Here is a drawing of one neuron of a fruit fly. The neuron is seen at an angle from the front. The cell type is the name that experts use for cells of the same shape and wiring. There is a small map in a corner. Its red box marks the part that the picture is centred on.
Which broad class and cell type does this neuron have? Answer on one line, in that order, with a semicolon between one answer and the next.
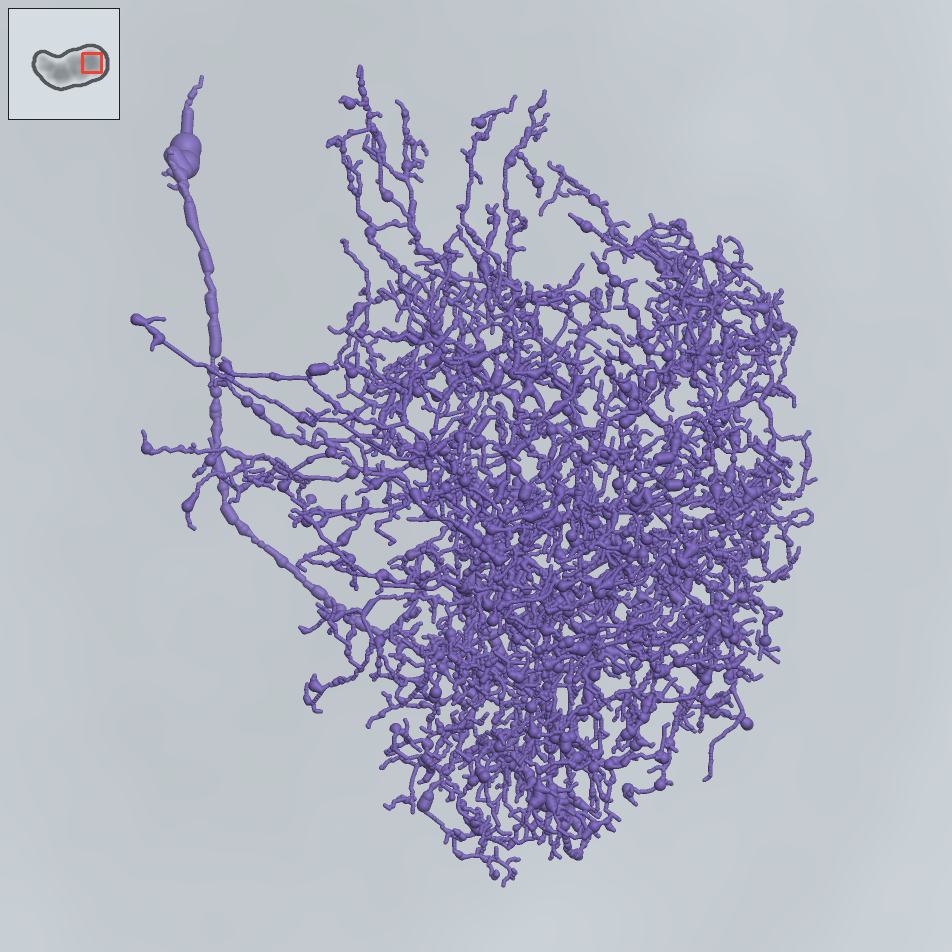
central-brain intrinsic neuron; AVLP478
